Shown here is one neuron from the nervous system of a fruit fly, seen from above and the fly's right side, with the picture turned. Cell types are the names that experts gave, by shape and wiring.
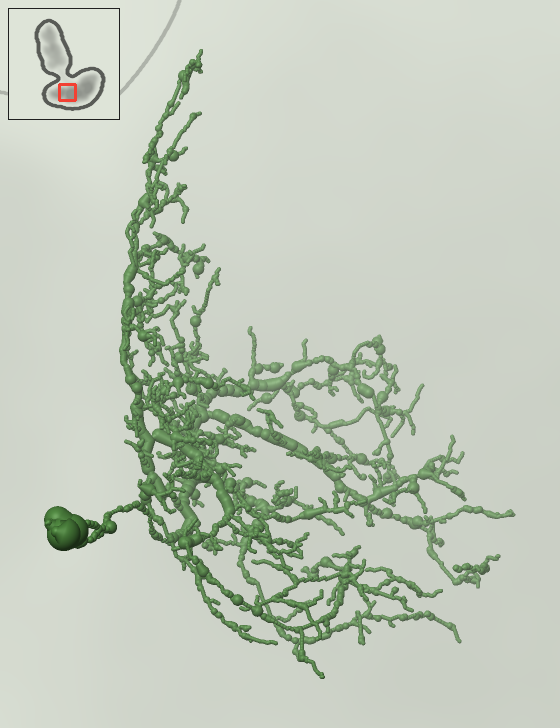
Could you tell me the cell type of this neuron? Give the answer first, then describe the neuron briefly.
It is of cell type MN2Da. Its broad class is motor neuron of the brain. It lies in the brain. The picture shows more than a hundred branch ends.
